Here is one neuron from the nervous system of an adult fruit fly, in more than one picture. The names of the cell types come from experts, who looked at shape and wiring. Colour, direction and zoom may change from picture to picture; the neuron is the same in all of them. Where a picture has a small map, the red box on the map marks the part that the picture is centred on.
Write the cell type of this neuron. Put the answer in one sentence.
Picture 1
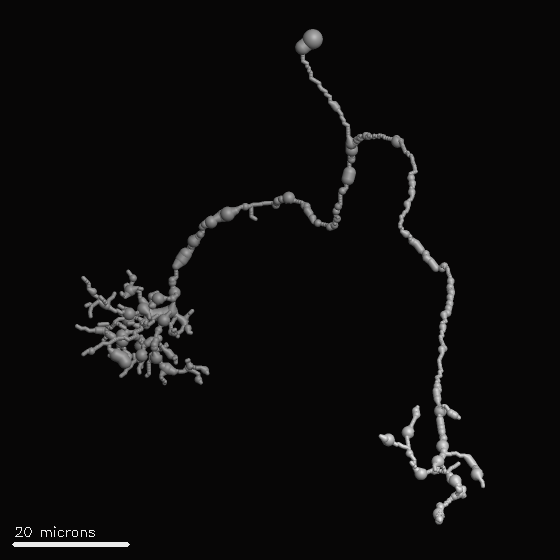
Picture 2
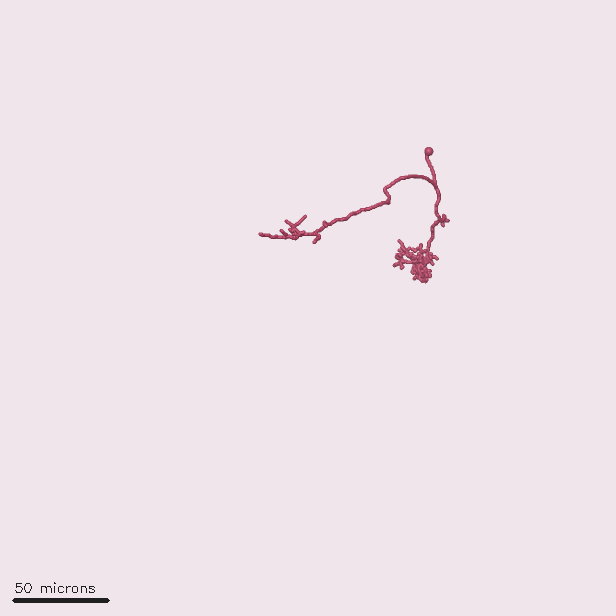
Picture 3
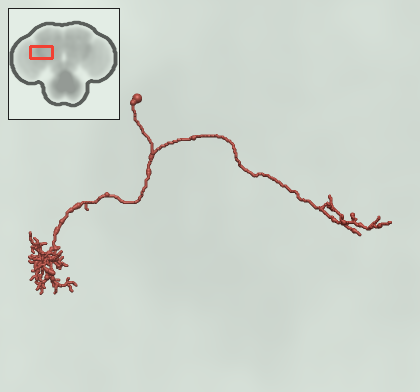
The cell type is LPC1.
